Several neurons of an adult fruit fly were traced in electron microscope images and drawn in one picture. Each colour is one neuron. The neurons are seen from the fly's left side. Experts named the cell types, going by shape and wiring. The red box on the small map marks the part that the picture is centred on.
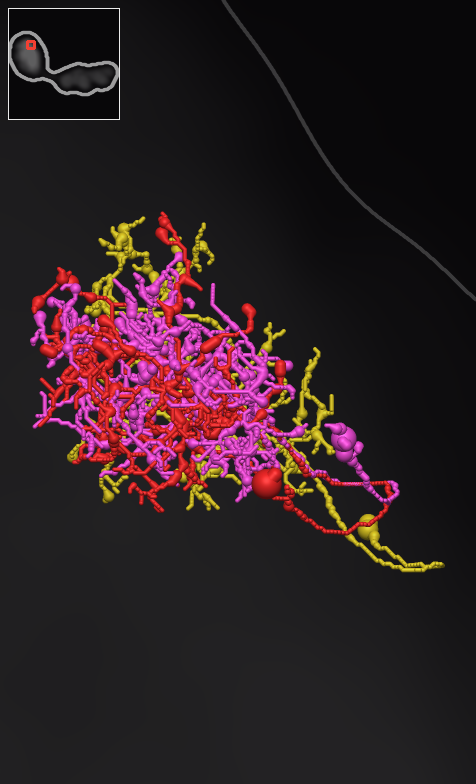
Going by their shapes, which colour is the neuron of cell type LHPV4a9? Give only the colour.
red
